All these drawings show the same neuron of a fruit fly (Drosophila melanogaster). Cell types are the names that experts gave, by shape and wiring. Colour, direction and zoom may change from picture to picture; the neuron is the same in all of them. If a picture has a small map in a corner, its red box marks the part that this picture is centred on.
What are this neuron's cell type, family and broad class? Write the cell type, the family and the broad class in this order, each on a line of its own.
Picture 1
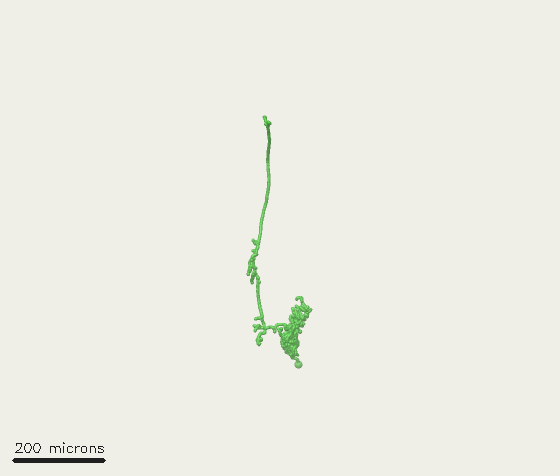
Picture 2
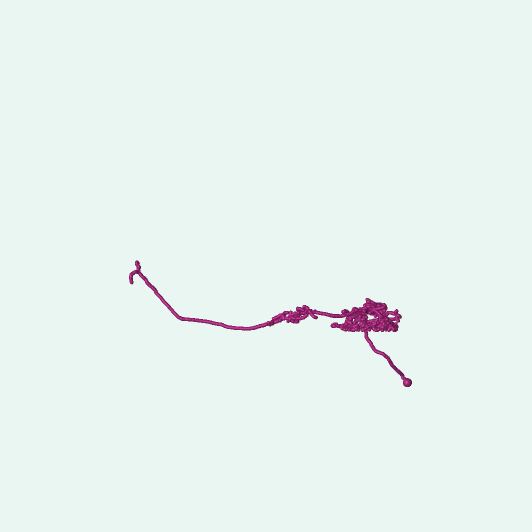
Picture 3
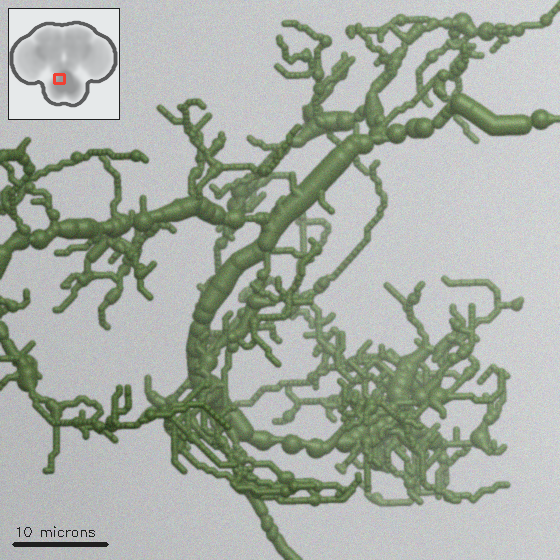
AN06A010
hemilineage 06A
ascending neuron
